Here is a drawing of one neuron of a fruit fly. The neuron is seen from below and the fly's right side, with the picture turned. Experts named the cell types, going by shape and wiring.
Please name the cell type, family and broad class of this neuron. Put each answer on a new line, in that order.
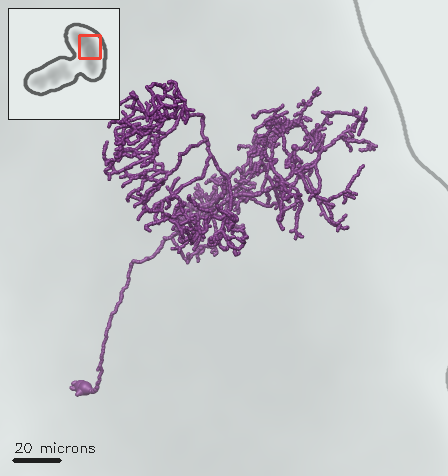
FB4X
class CX
central-brain intrinsic neuron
